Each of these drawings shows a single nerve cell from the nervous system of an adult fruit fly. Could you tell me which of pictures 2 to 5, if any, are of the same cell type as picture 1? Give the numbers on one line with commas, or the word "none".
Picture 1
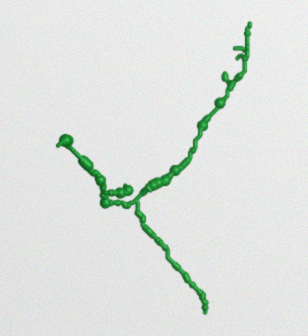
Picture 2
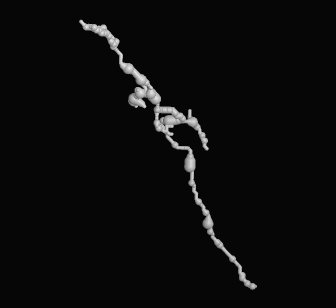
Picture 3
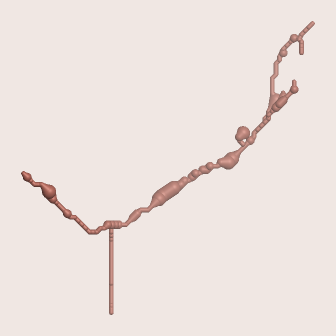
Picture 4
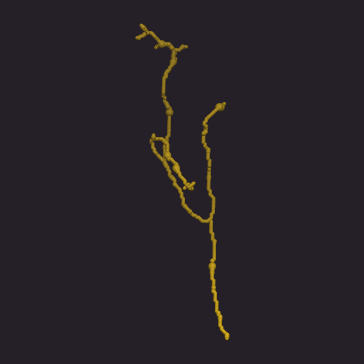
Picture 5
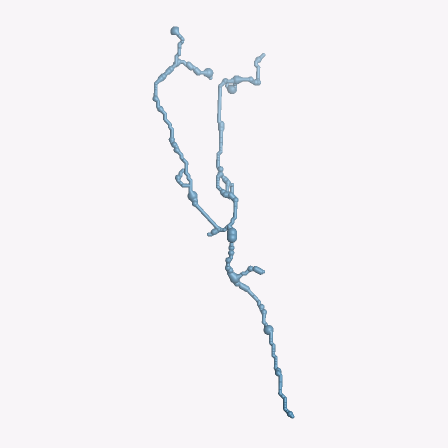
2, 3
